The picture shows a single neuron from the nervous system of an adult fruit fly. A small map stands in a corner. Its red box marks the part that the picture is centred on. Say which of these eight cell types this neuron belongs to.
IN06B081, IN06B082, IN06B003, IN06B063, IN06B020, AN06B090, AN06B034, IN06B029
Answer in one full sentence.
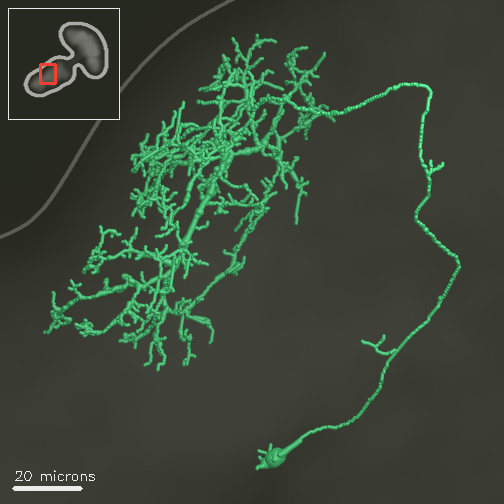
This neuron is typed as IN06B029.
